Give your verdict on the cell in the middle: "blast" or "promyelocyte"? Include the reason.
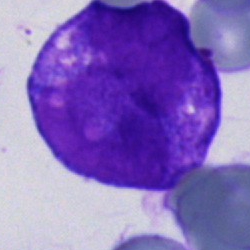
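Looking at it, this is a blast rather than a promyelocyte. The outline is roughly round, the border fairly smooth, and the chromatin finely textured rather than clumped. Up in the upper left part there are several small pale spots. Red blood cells lie against it at the upper right and lower right edges.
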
